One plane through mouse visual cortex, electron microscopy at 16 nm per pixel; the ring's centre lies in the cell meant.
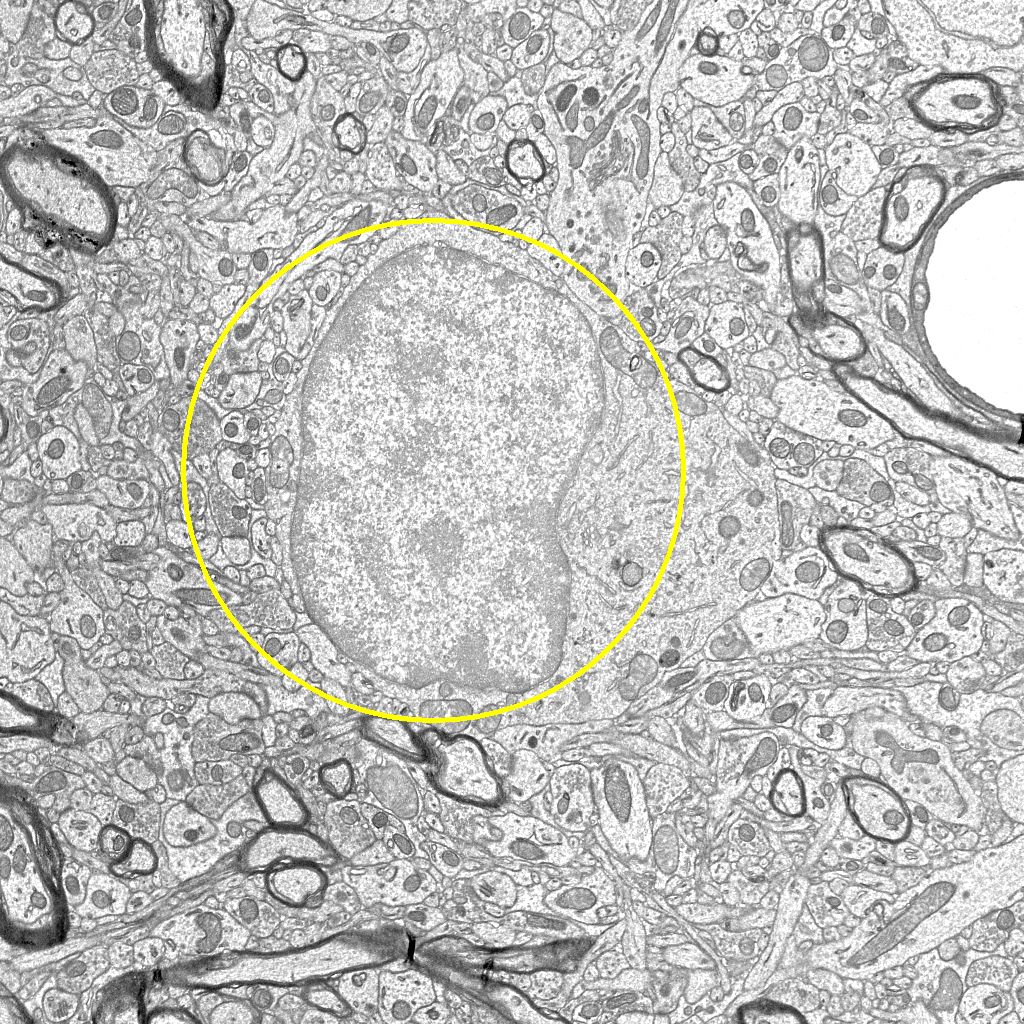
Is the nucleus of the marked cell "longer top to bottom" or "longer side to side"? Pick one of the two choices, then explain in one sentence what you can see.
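Longer top to bottom. The nucleus is elongated, with its long axis running roughly from top to bottom.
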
